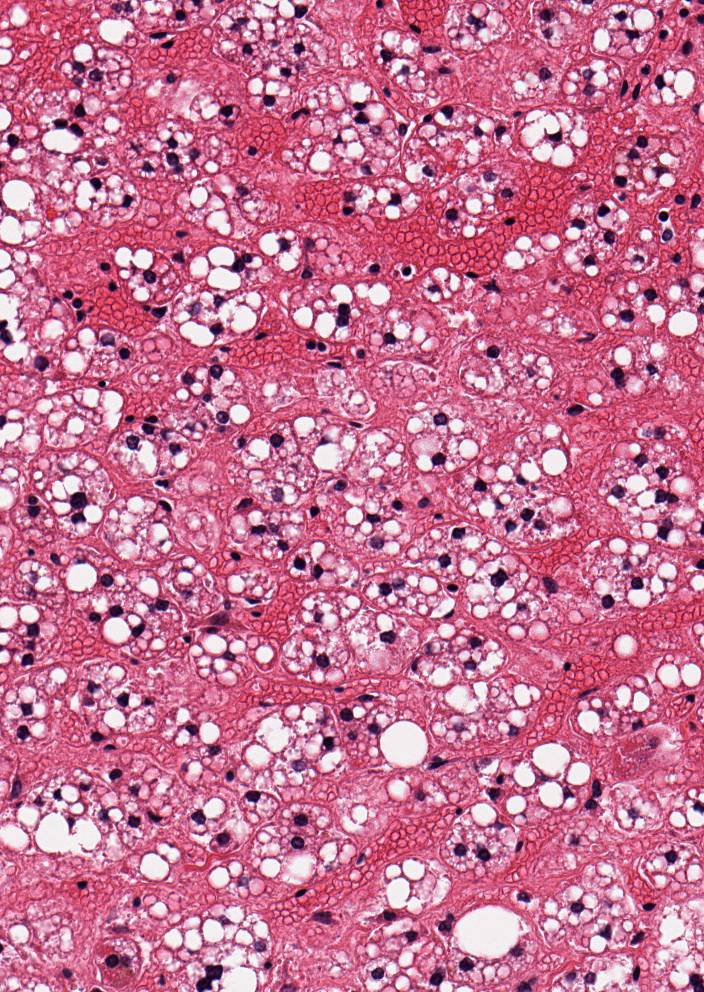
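Adrenal gland (haematoxylin and eosin). Most cells have cytoplasm packed with many clear round vacuoles of varying size, so it looks bubbly. Nuclei in the nests are small, round and darkly stained, and the nests have no central glandular lumens. Between nests run blood-filled channels whose edges are lined by flattened dark nuclei.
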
